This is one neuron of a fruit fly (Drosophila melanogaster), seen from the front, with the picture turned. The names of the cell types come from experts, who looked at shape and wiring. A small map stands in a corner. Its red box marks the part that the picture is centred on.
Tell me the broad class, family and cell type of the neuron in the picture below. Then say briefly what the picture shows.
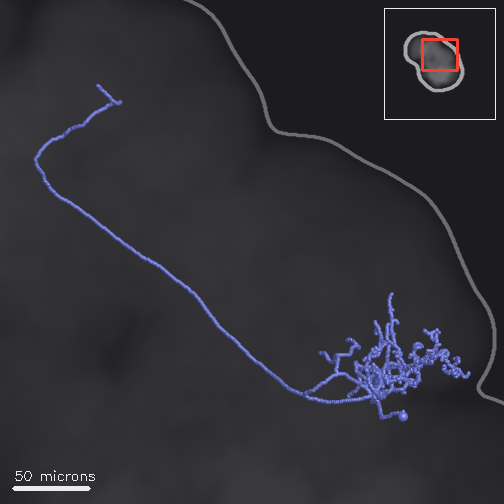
Its broad class is central-brain intrinsic neuron. The family is hemilineage VLPl2_posterior. Its cell type is LHAV2g5. The cell body is at the lower right of the picture. From left to right in the picture it spans about 300 microns.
